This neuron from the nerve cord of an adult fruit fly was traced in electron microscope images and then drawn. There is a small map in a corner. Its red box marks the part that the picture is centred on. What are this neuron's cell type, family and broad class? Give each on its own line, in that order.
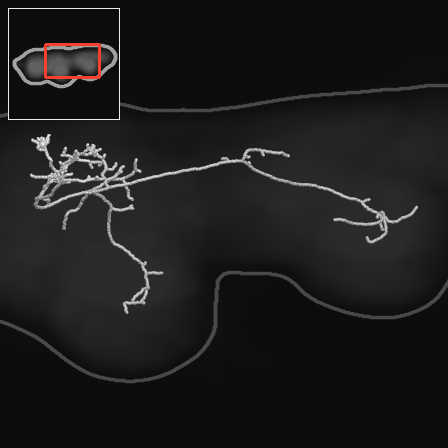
IN18B039
hemilineage 18B
nerve-cord intrinsic neuron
